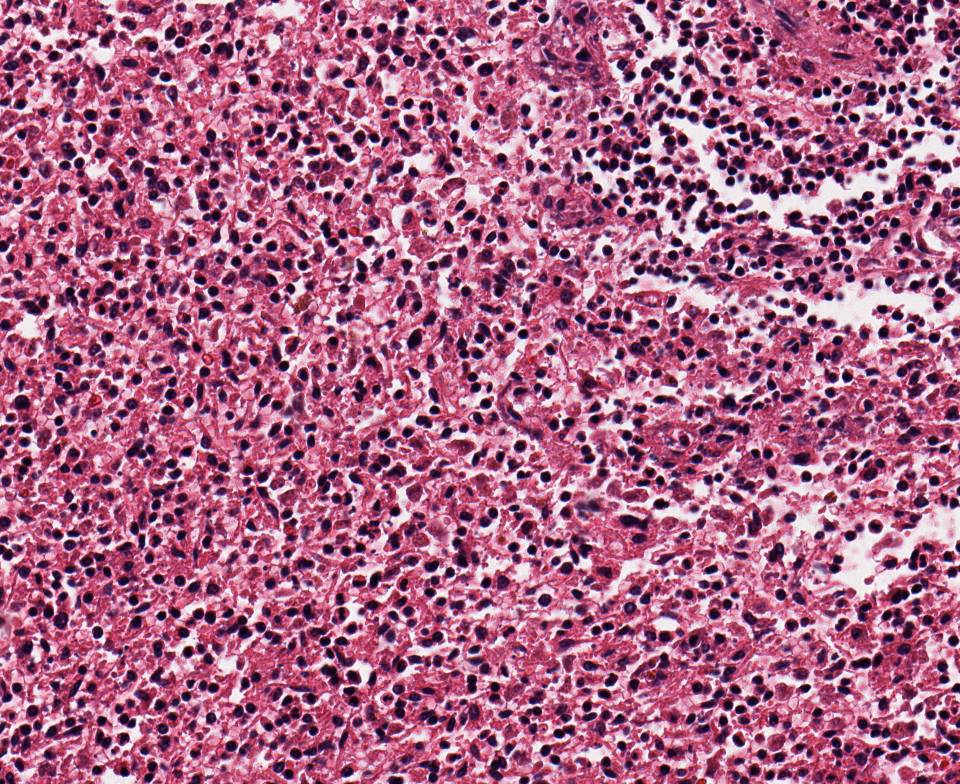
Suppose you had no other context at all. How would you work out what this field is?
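Tissue: red pulp of the spleen. Layout: a diffuse, densely cellular sheet, with no glands, tubules or surface epithelium. Cells: small lymphocyte-like cells with round, dark, dense nuclei and scant cytoplasm, scattered throughout; a few, mostly left and central, hold small golden-brown granules. Background: pink and finely fibrillary.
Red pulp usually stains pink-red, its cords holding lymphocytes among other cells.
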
